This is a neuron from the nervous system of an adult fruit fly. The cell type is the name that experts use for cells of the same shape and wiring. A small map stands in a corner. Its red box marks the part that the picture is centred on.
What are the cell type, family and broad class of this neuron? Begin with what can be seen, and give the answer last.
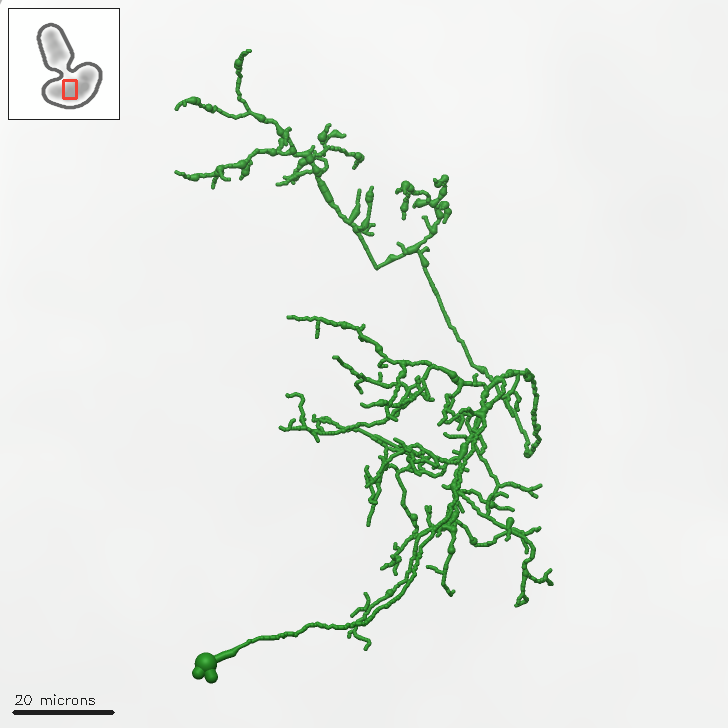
Its cell body lies at the lower left of the picture. By the scale bar it is about 130 microns tall in this view. The picture shows dozens of branch ends. The cell type is VES103. The family is hemilineage VESa1. It is a central-brain intrinsic neuron.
